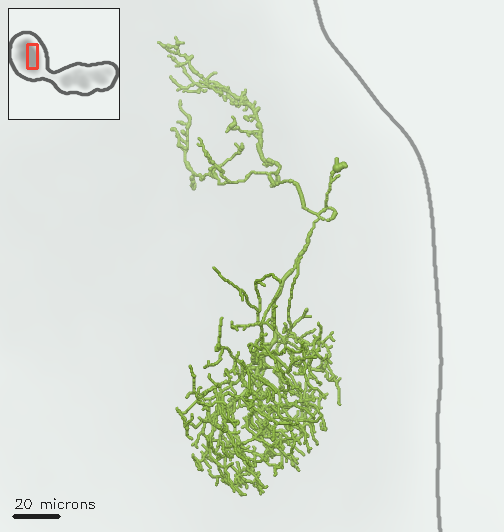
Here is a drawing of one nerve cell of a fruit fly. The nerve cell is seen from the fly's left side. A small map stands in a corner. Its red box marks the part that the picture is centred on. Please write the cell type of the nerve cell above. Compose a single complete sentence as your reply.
To this nerve cell applies the cell type name LT76.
